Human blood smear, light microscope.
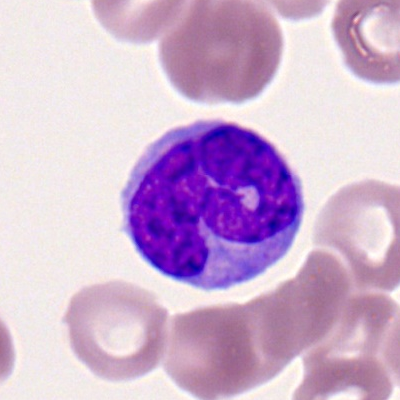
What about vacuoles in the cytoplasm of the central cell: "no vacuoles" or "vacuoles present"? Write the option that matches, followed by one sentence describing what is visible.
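No vacuoles. No vacuoles are seen in the cytoplasm.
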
